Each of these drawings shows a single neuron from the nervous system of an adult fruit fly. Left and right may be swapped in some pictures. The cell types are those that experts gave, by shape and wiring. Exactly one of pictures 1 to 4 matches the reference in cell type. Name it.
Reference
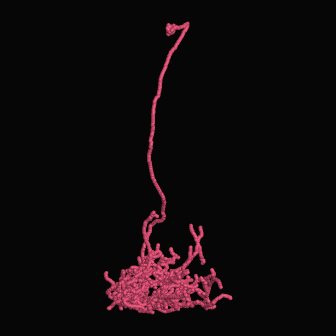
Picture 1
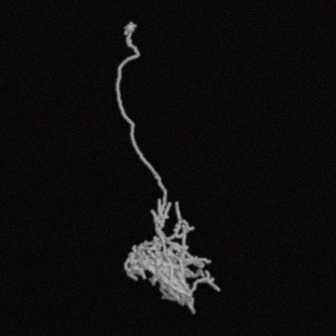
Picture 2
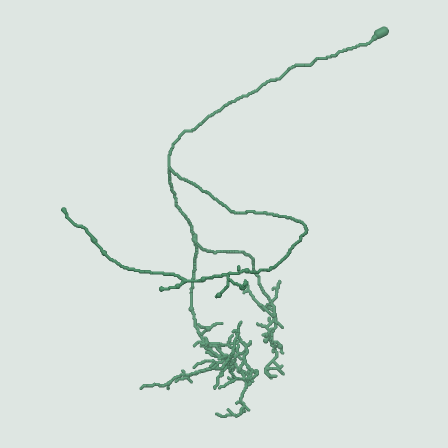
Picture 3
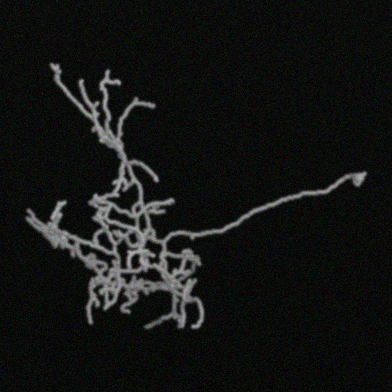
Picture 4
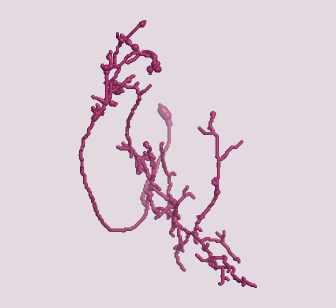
Picture 1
